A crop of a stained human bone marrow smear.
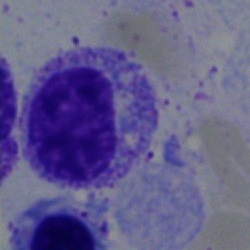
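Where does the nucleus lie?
Toward the left side of the cell, and its chromatin stains dark purple throughout.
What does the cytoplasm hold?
Many scattered purple granules, with pale bluish-grey cytoplasm between them.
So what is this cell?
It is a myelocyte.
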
